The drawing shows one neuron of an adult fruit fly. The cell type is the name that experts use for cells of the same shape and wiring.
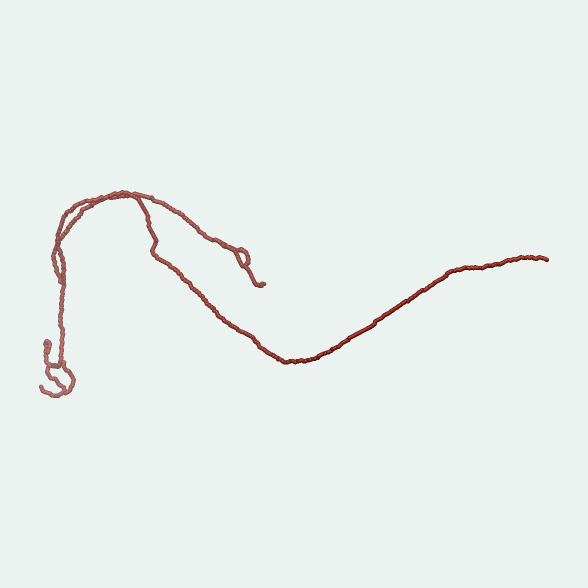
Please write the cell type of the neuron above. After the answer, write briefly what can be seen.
Its cell type is ORN_DM6. It is a sensory neuron entering the brain. The drawing shows no cell body. There are a dozen or fewer branch ends.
